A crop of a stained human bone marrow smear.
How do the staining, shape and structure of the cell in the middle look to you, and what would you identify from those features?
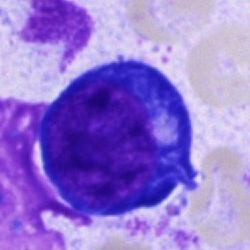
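The chromatin is clumped, with darker patches lying against paler purple areas. The cytoplasm is a deep, intense blue. Right beside the nucleus, on its right side, a pale, clear zone lies in the cytoplasm. A small bleb-like projection sticks out from the lower right edge of the cell. This cell is a proerythroblast.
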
